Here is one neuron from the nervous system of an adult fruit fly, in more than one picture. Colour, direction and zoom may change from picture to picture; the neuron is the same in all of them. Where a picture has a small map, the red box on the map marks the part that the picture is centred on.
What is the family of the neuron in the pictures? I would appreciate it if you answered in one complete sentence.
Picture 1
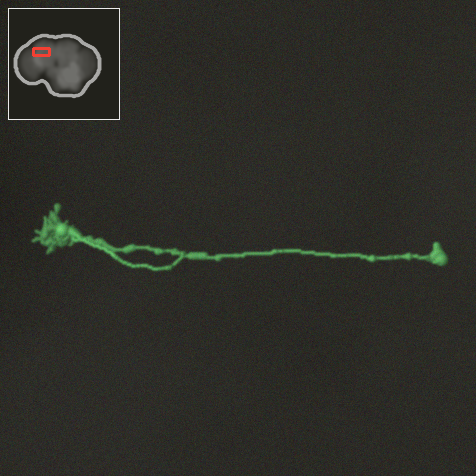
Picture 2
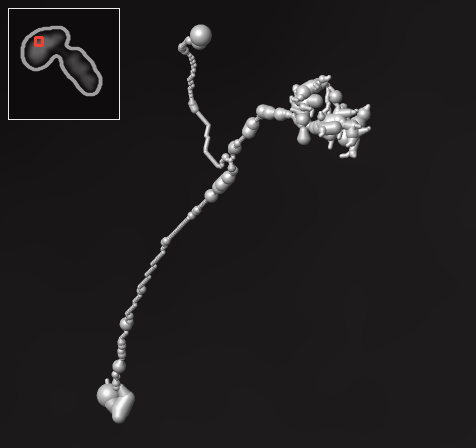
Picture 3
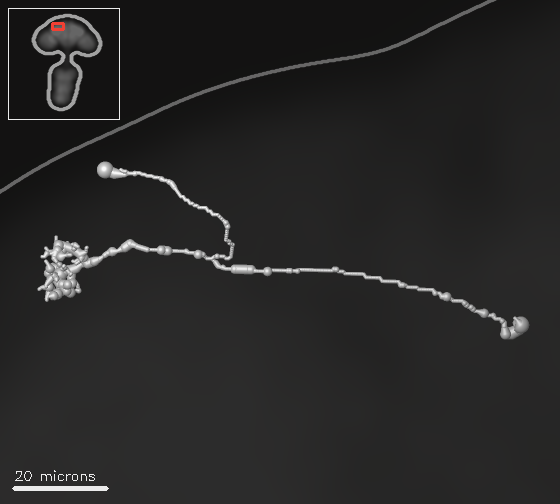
The neuron is part of the family known as hemilineage AOTUv3_dorsal.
